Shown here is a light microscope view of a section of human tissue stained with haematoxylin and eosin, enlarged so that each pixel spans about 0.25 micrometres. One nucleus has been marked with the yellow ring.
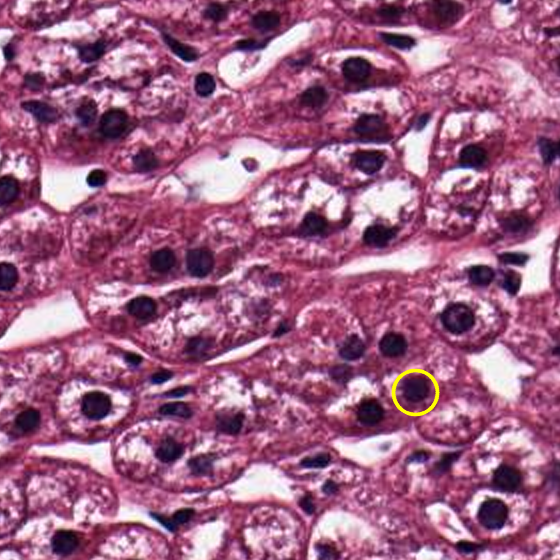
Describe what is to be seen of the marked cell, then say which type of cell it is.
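The nucleus is about the same size as the nuclei of the neighbouring cells. The cytoplasm around the nucleus is pink with scattered small pale clear spaces, giving it a bubbly look. The cell lies crowded among similar cells in a cord, with pale empty spaces between the cords nearby. The marked nucleus belongs to an adrenal cortical cell.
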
